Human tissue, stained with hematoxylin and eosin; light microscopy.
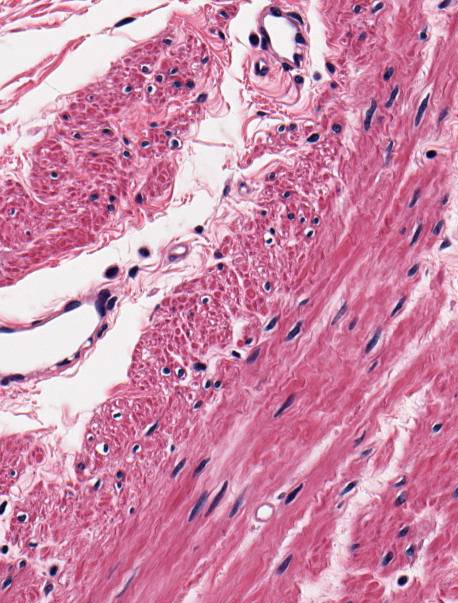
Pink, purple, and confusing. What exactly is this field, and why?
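Smooth muscle, and the nuclei are the best place to see why. Where the muscle is cut lengthwise, they're elongated and cigar-shaped.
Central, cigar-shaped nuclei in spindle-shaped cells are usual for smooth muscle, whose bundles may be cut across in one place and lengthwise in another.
On the left the bundles are cut across, with thin wisps of loose connective tissue between them. Near the top centre, a small thin-walled blood vessel sits in that connective tissue. You won't find epithelium or glands anywhere in the field.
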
